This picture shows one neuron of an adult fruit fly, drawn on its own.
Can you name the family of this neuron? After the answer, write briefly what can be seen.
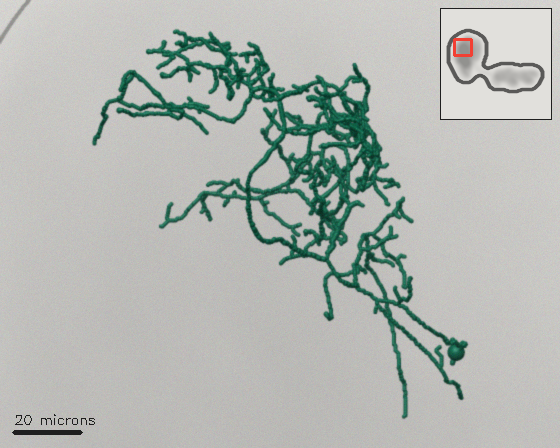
The family is hemilineage SMPpv2_dorsal. This is a central-brain intrinsic neuron. The cell body can be seen at the lower right of the picture. By the scale bar it is about 120 microns tall in this view. Dozens of branch ends can be seen.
